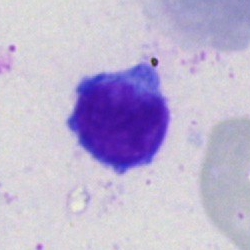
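Lymphocyte, the central cell of a stained bone marrow smear. Its outline is irregular and angular rather than round, and a small blunt bulge projects from the left edge. The nucleus fills most of the cell, and its chromatin stains dense, dark purple.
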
